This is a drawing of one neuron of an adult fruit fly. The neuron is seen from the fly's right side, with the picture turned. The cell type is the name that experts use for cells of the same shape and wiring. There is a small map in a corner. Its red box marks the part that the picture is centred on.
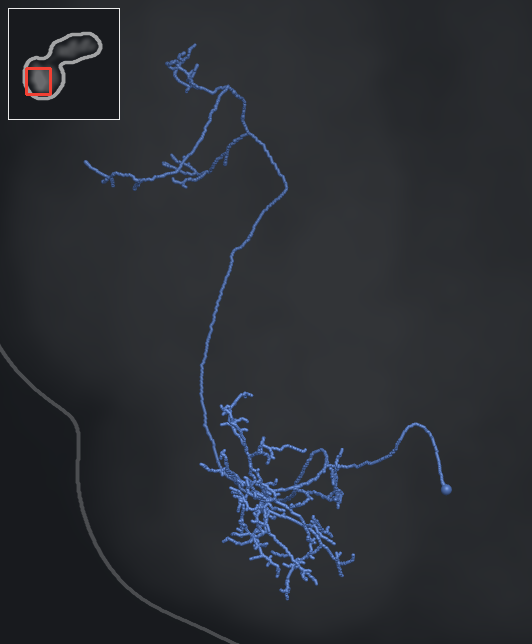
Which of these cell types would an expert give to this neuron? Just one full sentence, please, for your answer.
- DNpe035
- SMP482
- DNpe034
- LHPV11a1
By cell type, this neuron is classified as LHPV11a1.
